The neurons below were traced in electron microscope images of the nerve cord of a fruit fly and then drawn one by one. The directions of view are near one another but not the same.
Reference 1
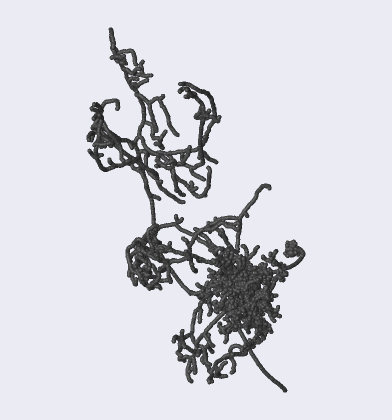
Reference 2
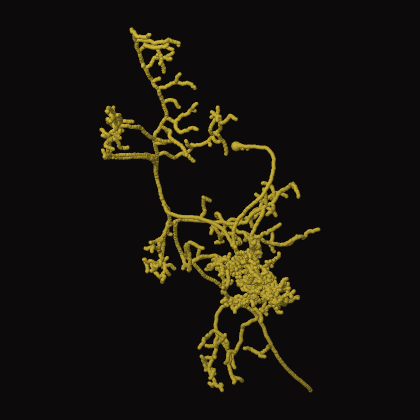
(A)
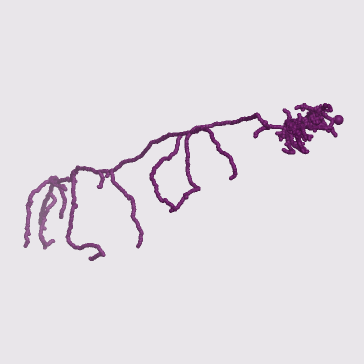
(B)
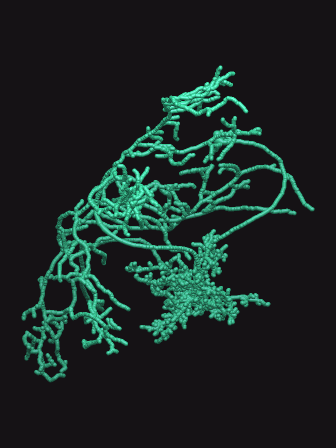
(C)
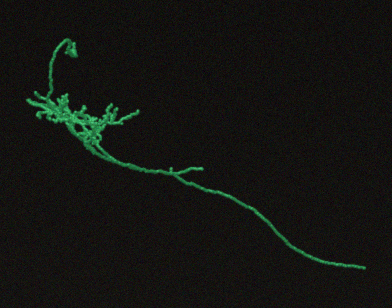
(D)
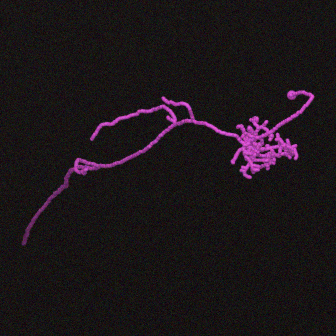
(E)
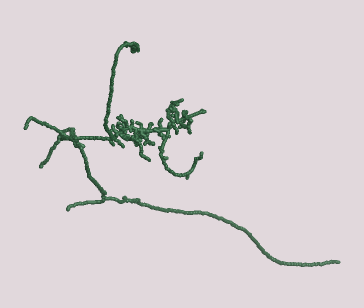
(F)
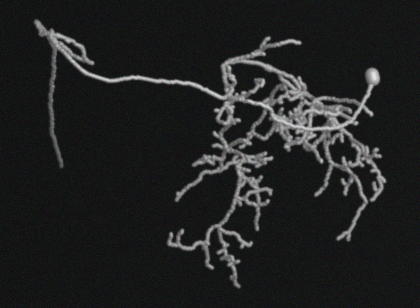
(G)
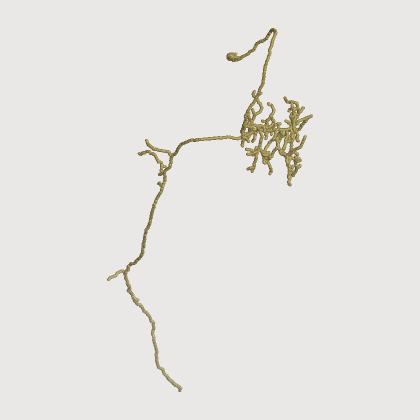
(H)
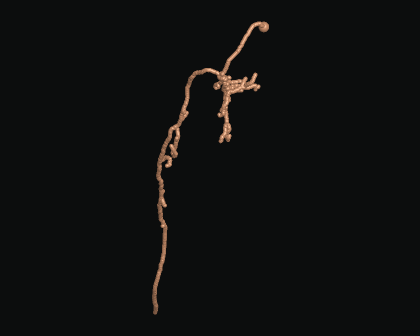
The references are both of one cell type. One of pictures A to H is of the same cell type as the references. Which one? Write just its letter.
B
